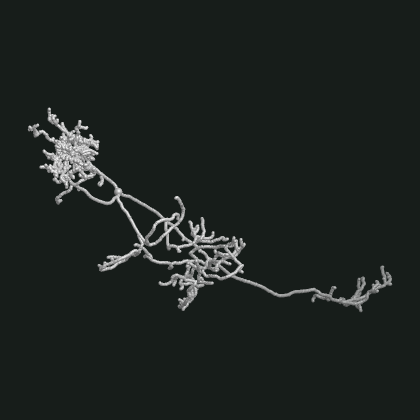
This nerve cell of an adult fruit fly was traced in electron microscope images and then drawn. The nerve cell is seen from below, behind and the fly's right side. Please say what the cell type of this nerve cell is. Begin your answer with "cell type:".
cell type: AN05B095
